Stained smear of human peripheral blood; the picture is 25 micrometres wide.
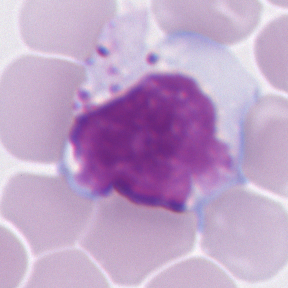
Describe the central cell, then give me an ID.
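The nucleus is irregular, with a bumpy, notched outline; its chromatin is dense purple, coarse and blotchy. Most cytoplasm lies above the nucleus, leaving a thin rim below, and a few dark purple granules are scattered in the upper left cytoplasm. This is a large granular lymphocyte.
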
